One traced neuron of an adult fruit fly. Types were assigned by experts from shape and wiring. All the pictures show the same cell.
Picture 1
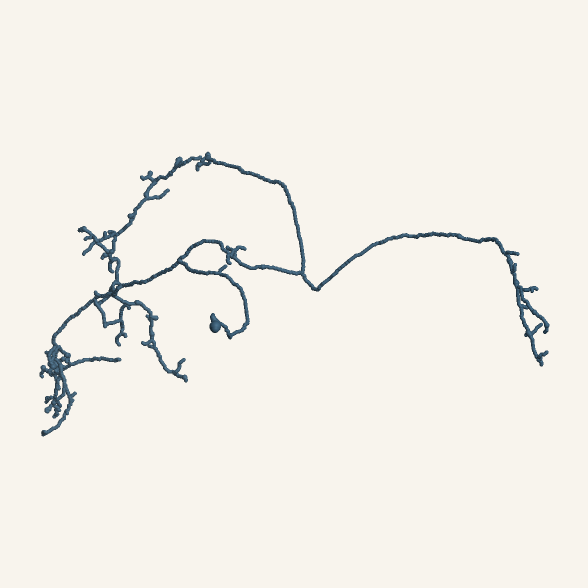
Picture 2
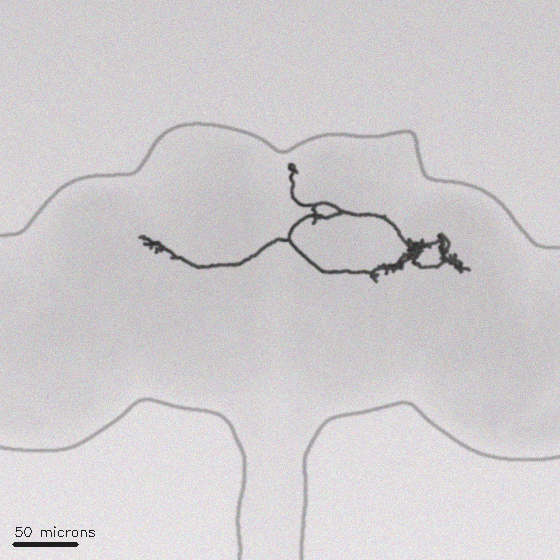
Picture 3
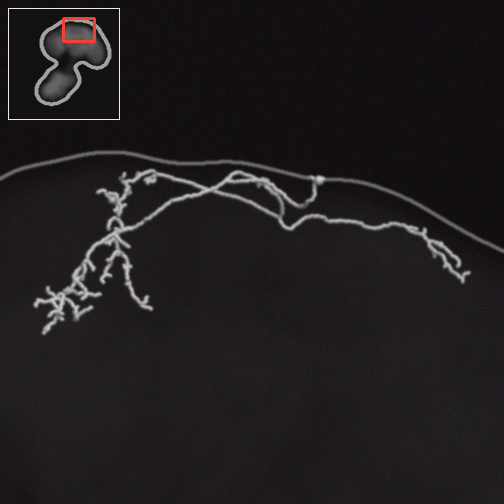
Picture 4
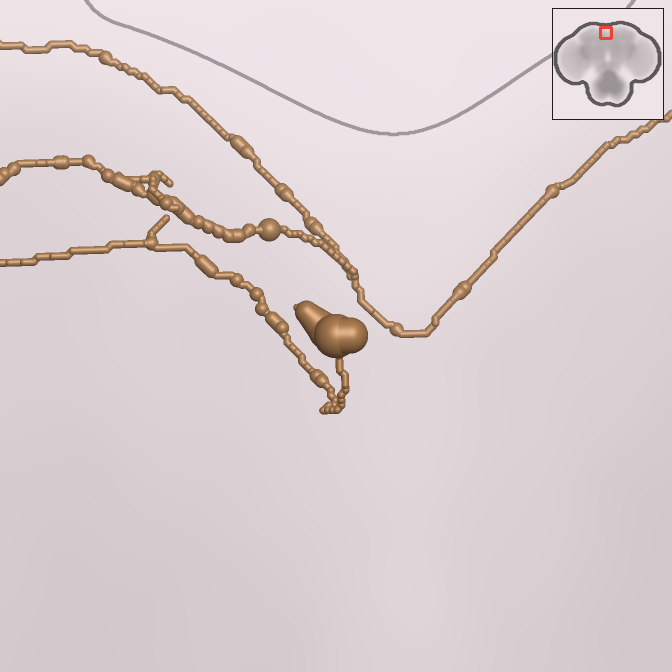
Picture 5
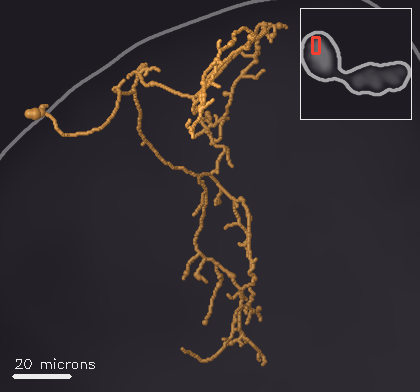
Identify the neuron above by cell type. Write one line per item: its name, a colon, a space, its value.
cell type: SMP106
